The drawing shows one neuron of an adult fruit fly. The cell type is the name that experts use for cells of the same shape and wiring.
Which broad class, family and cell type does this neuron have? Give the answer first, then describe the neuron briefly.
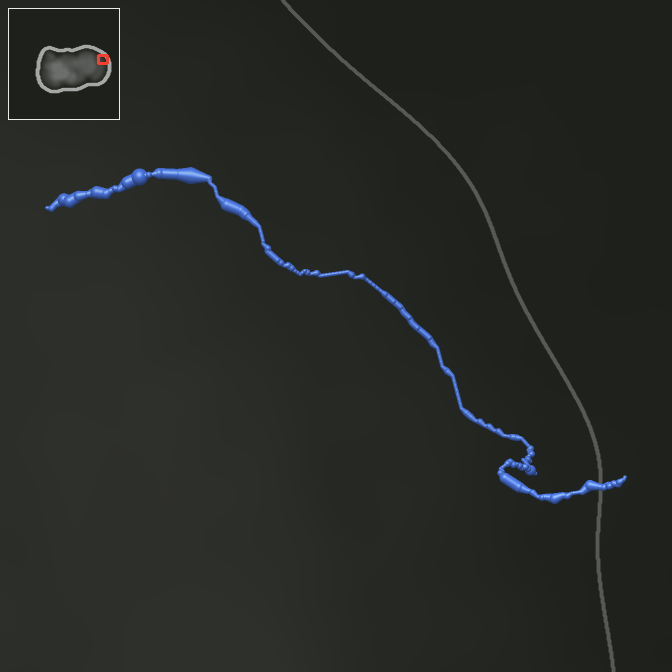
This is a photoreceptor or other optic-lobe sensory neuron. The name of its family is class visual. Its cell type is R8p. There are a dozen or fewer branch ends. As drawn here it is wider than it is tall.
